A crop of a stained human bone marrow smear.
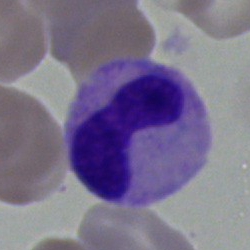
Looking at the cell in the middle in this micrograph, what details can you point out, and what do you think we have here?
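The outline's round and smooth. Inside, the nucleus is a curved, band-like shape bent across from lower left to upper right, with dark purple, dense chromatin. There's plenty of pale lilac cytoplasm, mostly to the right of and below it. So this one's a band neutrophil.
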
